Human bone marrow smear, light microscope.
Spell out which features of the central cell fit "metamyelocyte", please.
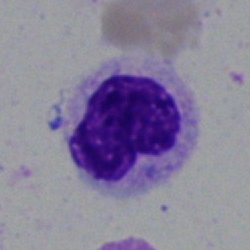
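For a metamyelocyte, the notch on the lower right side of the nucleus is the part that fits.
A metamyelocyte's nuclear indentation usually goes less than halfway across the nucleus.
The chromatin fits as well, being dark purple and clumped, with small paler spots.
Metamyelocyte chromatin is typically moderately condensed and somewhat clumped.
Otherwise, the nucleus fills most of the cell, leaving a rim of pale greyish-lilac cytoplasm that is widest on the right.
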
